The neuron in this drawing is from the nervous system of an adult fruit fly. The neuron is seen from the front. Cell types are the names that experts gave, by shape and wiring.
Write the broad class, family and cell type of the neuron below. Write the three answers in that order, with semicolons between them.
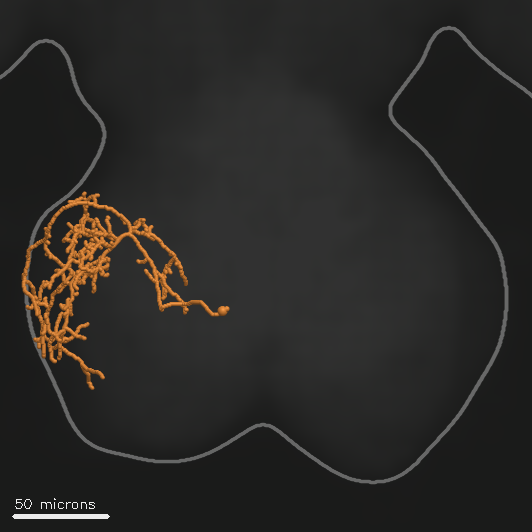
nerve-cord intrinsic neuron; hemilineage 16B; IN16B094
